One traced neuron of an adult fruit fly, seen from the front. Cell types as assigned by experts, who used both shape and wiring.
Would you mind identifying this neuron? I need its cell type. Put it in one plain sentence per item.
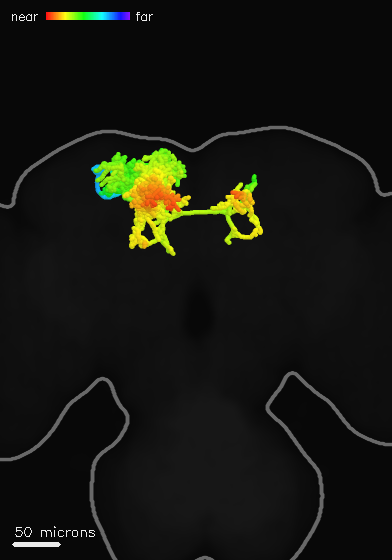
The cell type is SMP177.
